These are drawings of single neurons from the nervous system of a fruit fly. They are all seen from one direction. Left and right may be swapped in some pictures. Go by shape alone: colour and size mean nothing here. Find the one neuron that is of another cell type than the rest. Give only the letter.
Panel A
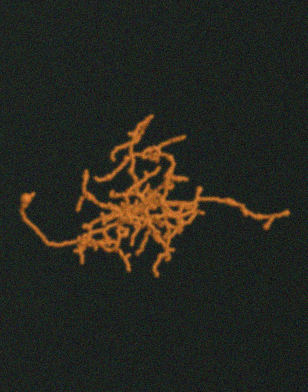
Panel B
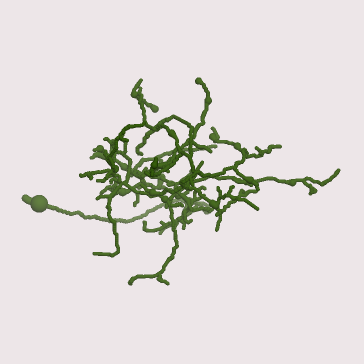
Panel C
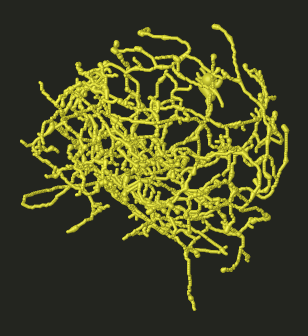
C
